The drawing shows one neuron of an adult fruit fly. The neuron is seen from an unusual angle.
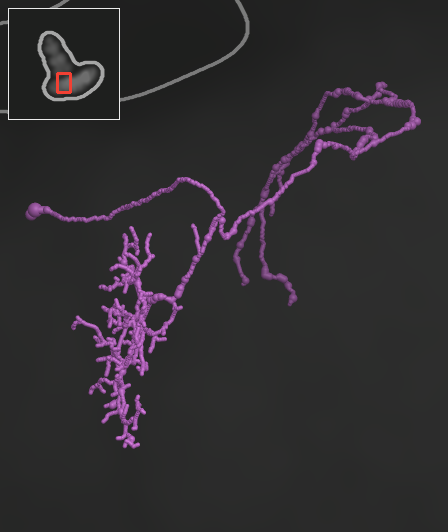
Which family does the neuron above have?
hemilineage VPNp&v1_posterior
